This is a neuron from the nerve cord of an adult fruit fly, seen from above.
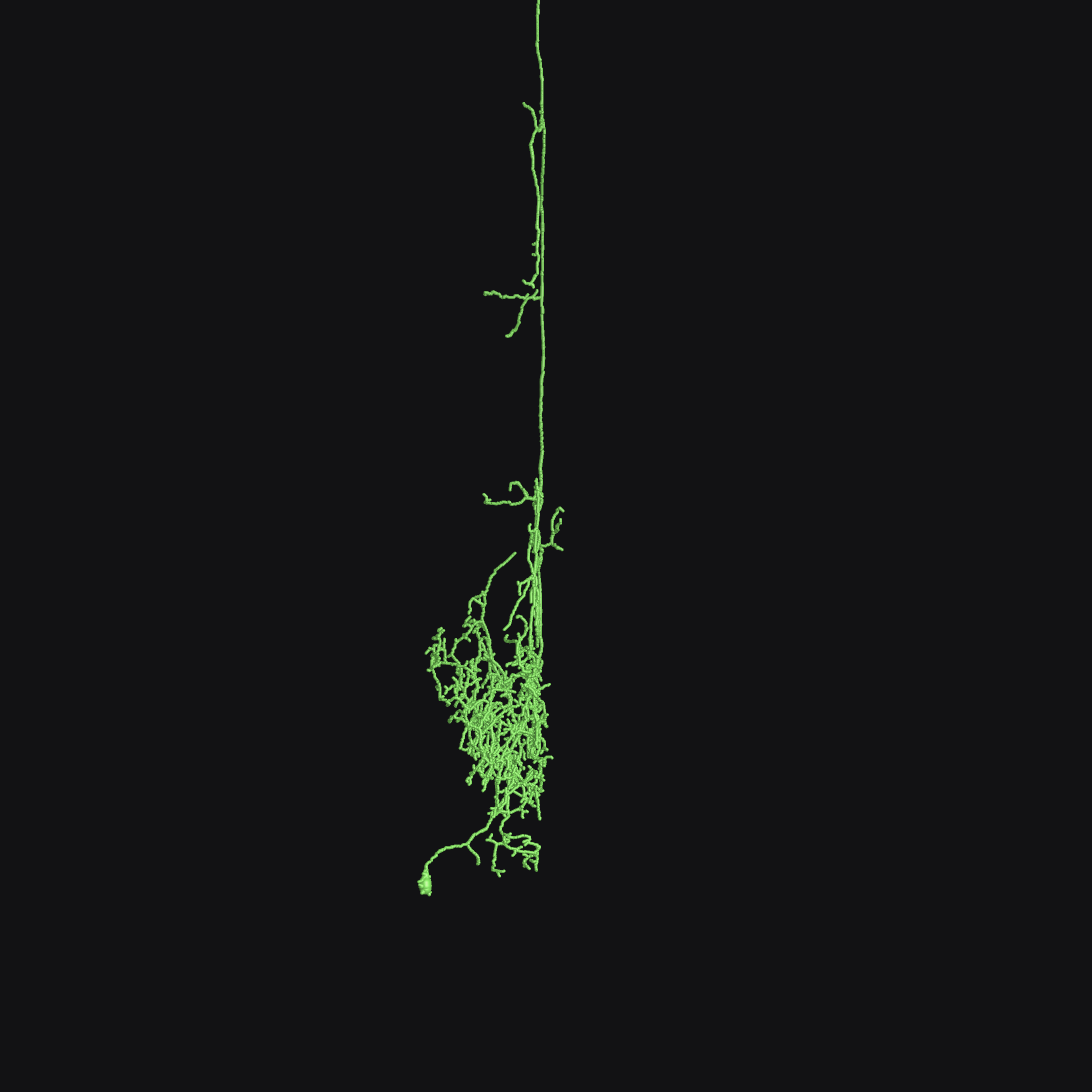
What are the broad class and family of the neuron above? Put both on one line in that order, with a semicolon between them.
ascending neuron; hemilineage 17A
